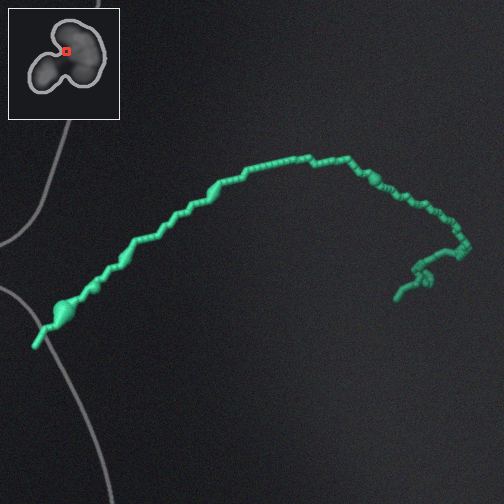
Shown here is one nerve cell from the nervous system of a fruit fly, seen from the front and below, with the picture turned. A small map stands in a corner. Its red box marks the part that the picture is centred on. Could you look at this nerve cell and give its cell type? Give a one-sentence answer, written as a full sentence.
The cell type that fits this nerve cell is BM_MaPa.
